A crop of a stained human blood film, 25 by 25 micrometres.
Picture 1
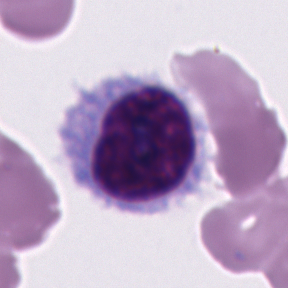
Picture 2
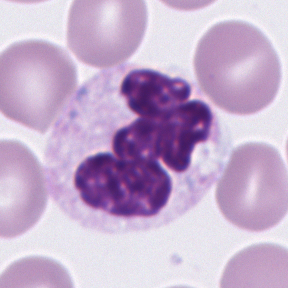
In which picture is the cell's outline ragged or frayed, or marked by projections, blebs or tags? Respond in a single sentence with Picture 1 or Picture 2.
The edge of the cell in picture 1 is rough.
